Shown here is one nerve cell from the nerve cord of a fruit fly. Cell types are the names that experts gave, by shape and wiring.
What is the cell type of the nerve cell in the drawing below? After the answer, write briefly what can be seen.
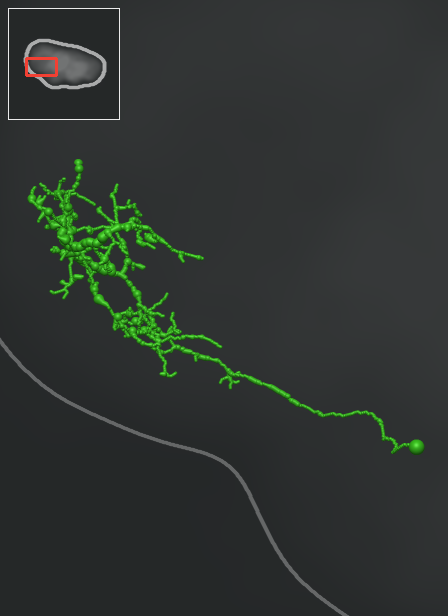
It is of cell type IN13B089. This is a nerve-cord intrinsic neuron. The picture shows dozens of branch ends. As drawn here it is wider than it is tall.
